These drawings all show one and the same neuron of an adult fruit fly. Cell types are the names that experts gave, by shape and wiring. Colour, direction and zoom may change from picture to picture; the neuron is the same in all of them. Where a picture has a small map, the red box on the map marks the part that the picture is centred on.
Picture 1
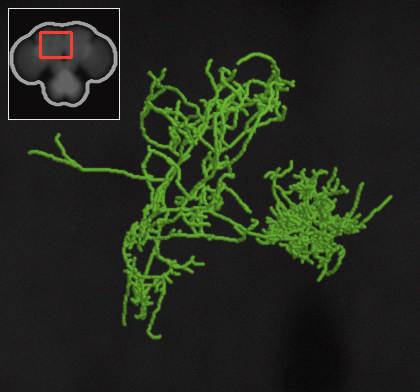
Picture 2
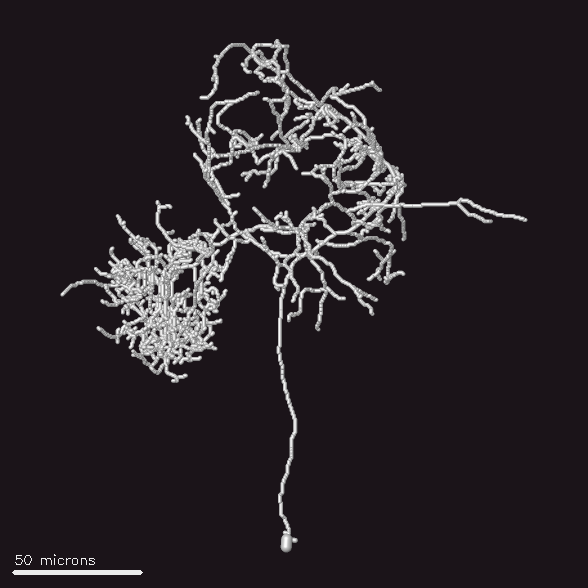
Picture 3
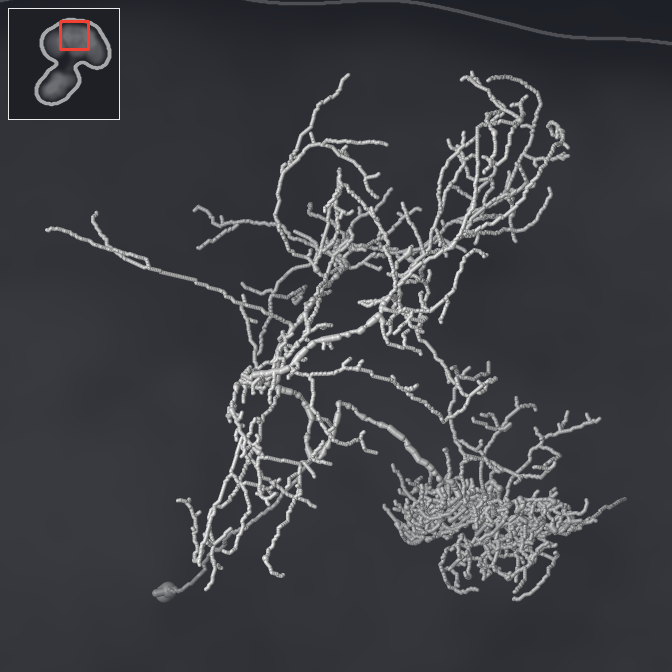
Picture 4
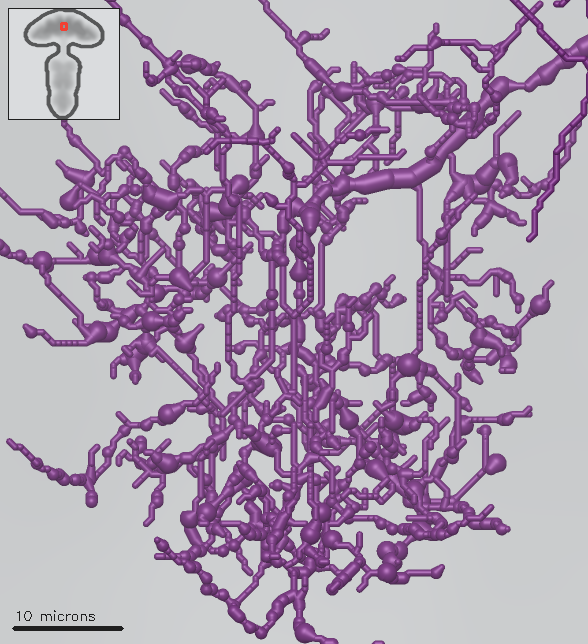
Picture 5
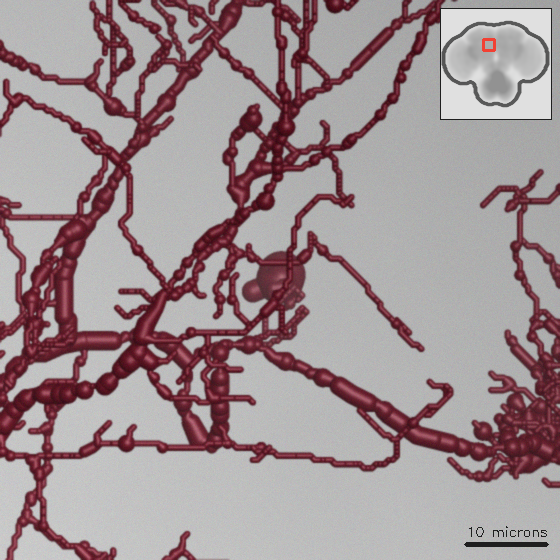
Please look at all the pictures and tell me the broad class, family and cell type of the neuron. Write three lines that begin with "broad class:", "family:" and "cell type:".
broad class: central-brain intrinsic neuron
family: class CX
cell type: FB1C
